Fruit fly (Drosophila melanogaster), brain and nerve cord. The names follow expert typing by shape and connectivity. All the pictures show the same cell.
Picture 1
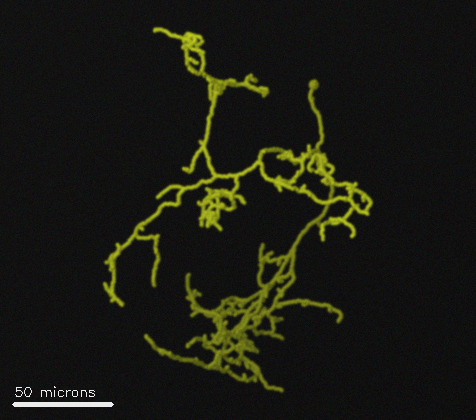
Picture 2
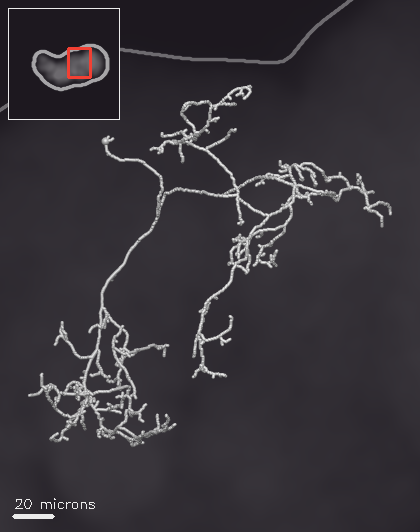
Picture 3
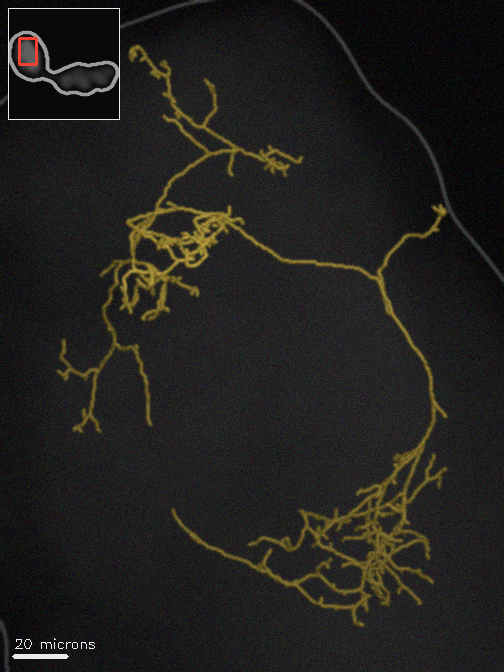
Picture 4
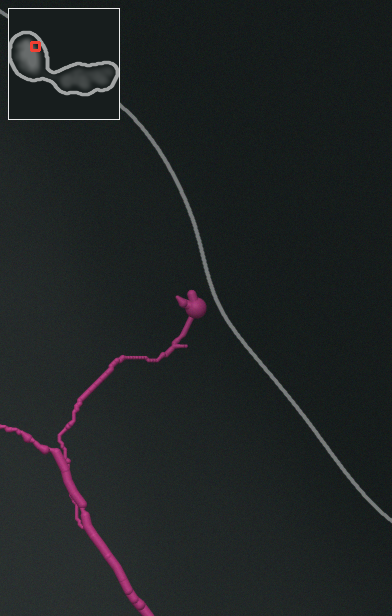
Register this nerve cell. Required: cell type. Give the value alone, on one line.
FB6M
